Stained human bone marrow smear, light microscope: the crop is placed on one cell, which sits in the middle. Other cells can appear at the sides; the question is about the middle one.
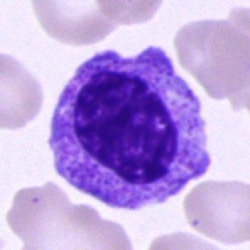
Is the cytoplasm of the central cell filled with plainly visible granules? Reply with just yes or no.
Yes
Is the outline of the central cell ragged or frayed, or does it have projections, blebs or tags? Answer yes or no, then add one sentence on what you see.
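Yes. The cell outline is roughly round but uneven, with small bumps along its edge.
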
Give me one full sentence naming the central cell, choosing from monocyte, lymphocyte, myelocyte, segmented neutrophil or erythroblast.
By type, the central cell of the crop is a myelocyte.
